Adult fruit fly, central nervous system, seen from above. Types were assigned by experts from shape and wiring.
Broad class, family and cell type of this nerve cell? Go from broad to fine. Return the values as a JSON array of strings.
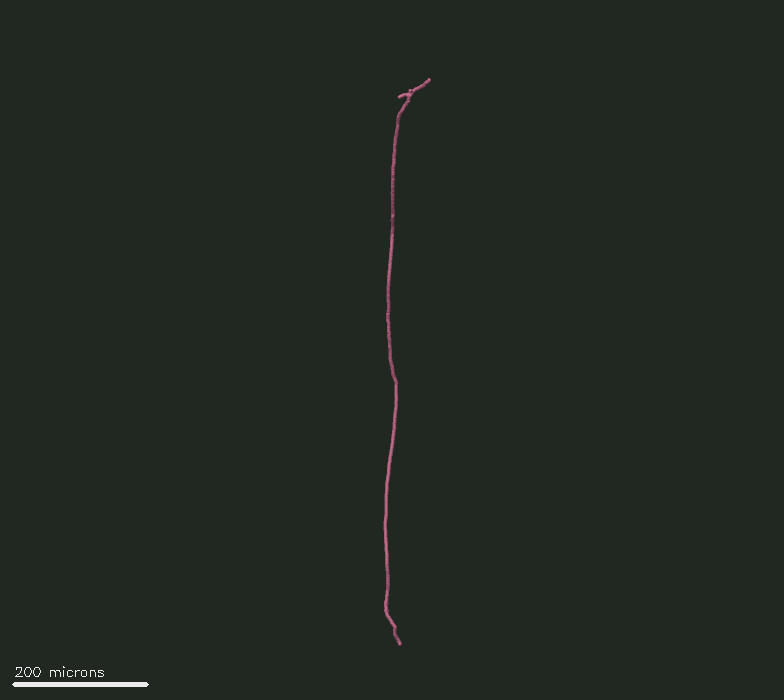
["sensory neuron ascending to the brain", "class gustatory", "LgAG2"]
